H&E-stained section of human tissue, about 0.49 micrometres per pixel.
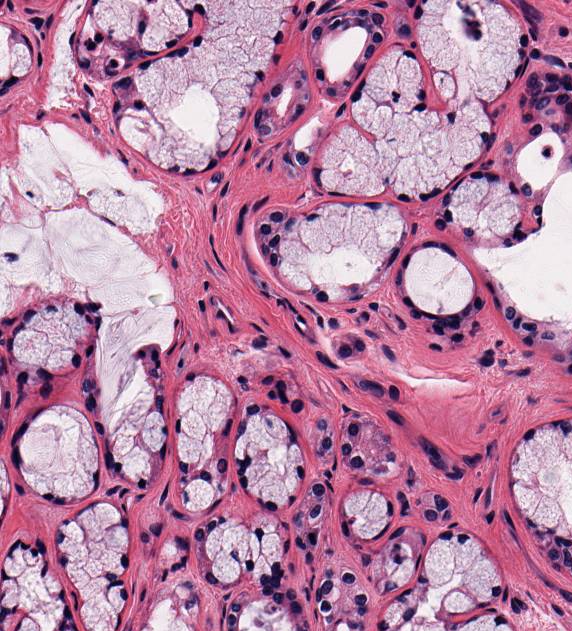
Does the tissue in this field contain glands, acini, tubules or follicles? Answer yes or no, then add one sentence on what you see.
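Yes. Rounded clusters of glandular acini fill the field, separated by bands of pink fibrous stroma.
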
